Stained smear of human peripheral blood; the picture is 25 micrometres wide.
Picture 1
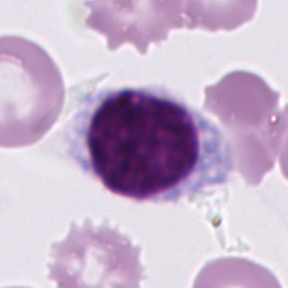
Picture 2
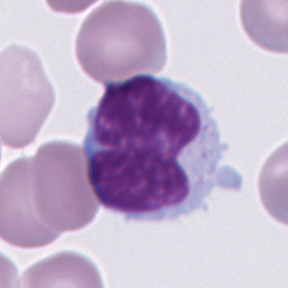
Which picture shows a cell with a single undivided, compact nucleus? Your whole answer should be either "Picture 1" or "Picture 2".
Picture 1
